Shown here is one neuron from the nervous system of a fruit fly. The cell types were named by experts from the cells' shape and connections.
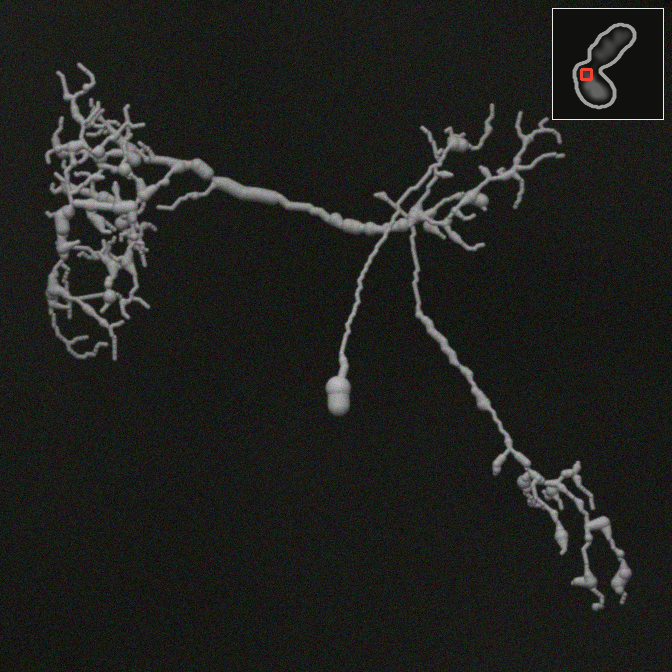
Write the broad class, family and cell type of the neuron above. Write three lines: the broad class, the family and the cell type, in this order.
optic-lobe intrinsic neuron
Y
Y3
